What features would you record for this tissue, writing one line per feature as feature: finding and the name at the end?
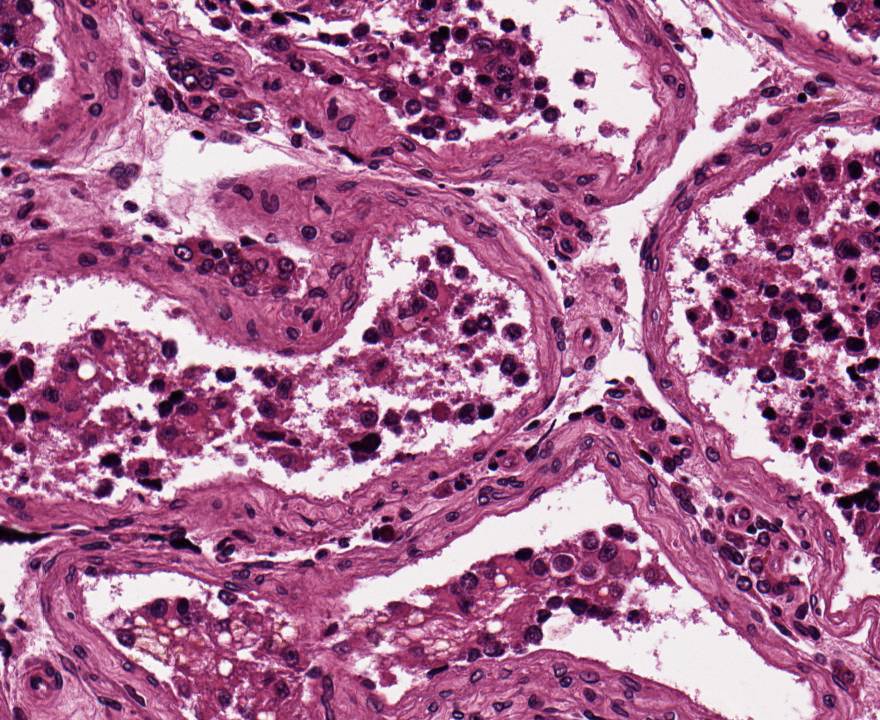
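Tubule walls: see the flattened, elongated nuclei lying parallel to the wall.
Tubule contents: loosely clustered rounded cells with dark round nuclei.
Lumen: many of these cells lie detached here.
Darker cells: many show very dark, shrunken nuclei and dense pink cytoplasm.
Lower left tubule: clear round vacuoles within its cells.
Name: testis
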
